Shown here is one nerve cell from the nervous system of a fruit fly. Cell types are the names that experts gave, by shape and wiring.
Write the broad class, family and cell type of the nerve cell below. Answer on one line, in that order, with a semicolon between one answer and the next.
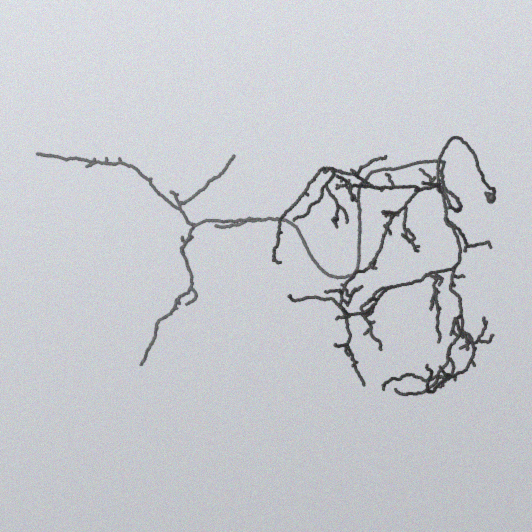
ascending neuron; hemilineage 08B; AN08B074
